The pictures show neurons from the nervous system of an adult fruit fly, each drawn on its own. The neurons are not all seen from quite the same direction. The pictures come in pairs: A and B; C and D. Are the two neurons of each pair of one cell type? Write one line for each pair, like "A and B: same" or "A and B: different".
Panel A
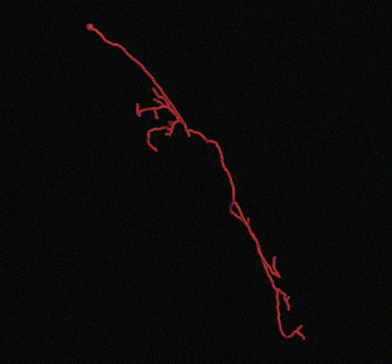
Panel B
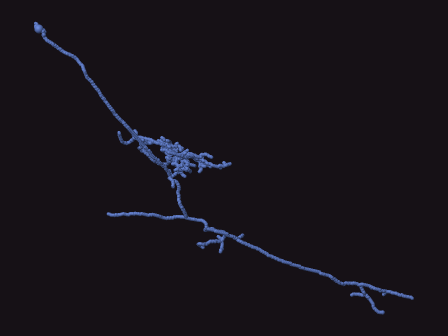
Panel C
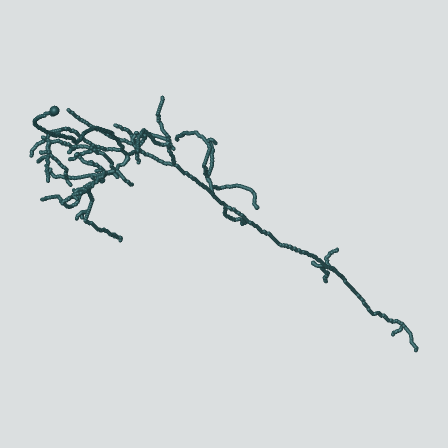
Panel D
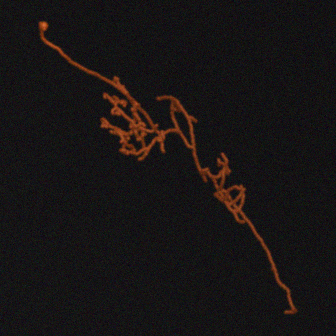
A and B: different
C and D: same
